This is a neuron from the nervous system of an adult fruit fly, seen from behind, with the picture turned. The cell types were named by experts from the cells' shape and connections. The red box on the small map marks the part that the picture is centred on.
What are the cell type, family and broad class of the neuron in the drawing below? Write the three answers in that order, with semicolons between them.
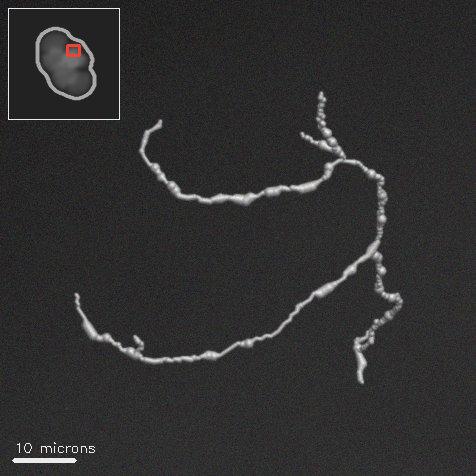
SNpp41; class mechanosensory proprioceptive; sensory neuron entering the nerve cord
